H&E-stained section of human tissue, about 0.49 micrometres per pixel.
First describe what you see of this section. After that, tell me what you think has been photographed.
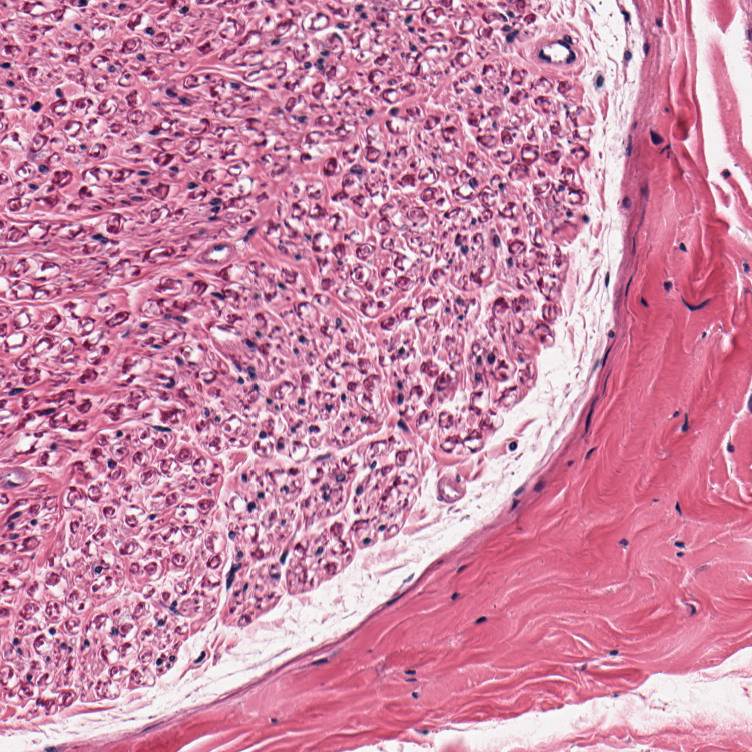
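Top left, a big rounded bundle of packed fibres, its curved edge running top right to lower left. Cut across, each fibre is a pink central dot in a pale halo, with small dark oval nuclei scattered singly between. A narrow pale band of loose thin fibres wraps the edge. That's tibial nerve.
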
